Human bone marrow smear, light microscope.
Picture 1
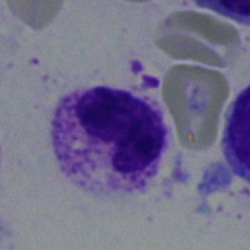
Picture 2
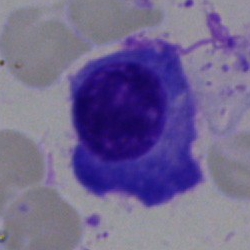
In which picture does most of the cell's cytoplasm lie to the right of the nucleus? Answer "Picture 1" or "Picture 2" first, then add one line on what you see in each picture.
Picture 2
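Picture 1: The nucleus sits toward the upper right of the cell.
Picture 2: The nucleus sits toward the upper left of the cell.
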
